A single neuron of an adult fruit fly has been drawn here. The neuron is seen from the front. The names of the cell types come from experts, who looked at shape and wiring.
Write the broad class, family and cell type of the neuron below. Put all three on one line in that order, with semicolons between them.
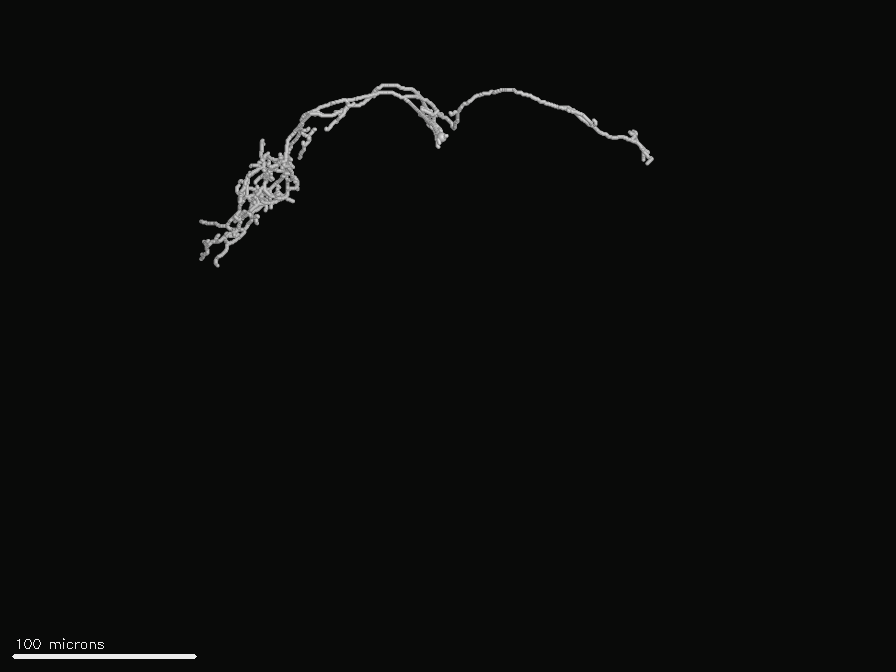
central-brain intrinsic neuron; hemilineage SMPad1; SIP112m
